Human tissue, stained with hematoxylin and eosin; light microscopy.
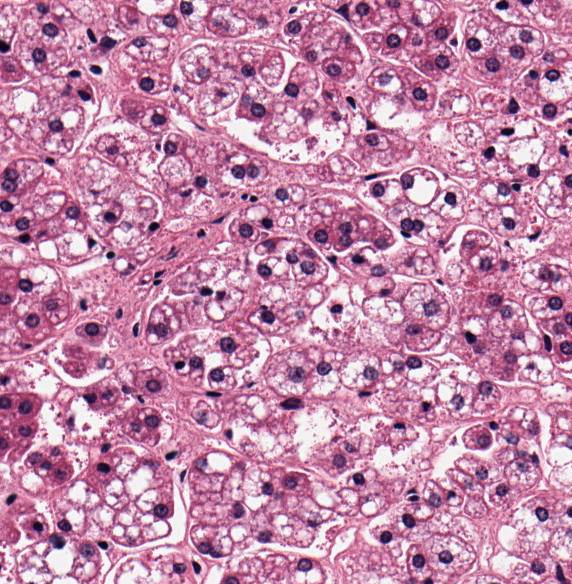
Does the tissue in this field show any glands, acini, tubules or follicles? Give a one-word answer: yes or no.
No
